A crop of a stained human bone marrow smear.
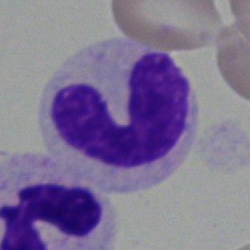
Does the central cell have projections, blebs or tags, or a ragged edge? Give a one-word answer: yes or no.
No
